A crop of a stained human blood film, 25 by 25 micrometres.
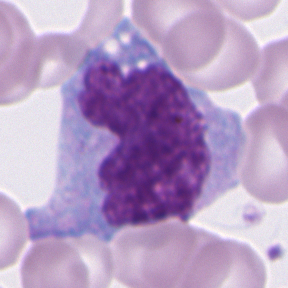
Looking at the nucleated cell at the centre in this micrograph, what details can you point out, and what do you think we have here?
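Abundant pale greyish blue cytoplasm spreads in a broad area beside the nucleus, reaching its greatest width on the left. Just above the nucleus, a few small clear vacuoles sit in the cytoplasm. The nucleus forms a single continuous mass rather than separate lobes linked by thin strands. The cell is a monocyte.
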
